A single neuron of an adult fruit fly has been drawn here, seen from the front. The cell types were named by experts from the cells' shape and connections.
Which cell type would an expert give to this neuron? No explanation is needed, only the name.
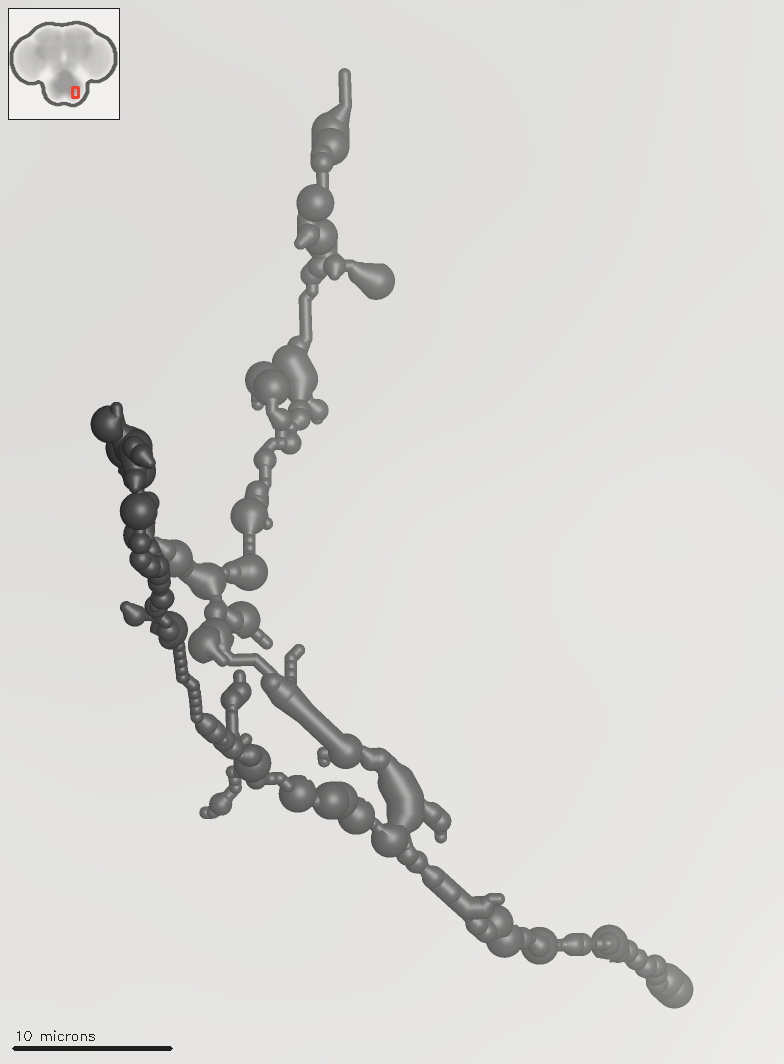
SNpp39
